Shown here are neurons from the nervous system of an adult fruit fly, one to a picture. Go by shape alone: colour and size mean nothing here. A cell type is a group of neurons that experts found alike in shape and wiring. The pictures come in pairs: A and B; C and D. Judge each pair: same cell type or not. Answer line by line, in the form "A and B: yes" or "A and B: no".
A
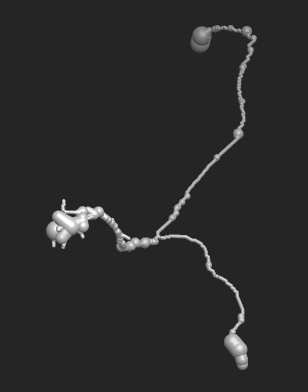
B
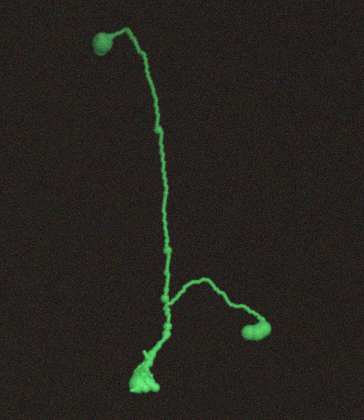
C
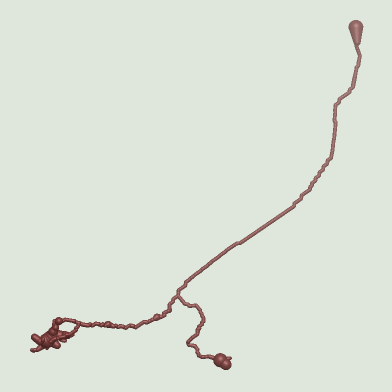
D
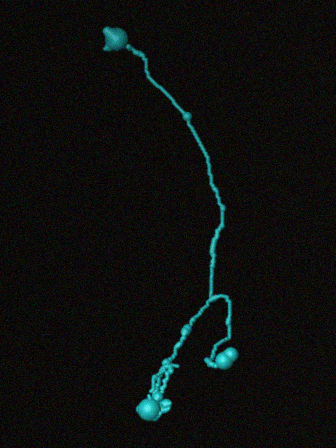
A and B: yes
C and D: no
